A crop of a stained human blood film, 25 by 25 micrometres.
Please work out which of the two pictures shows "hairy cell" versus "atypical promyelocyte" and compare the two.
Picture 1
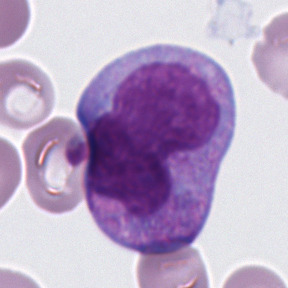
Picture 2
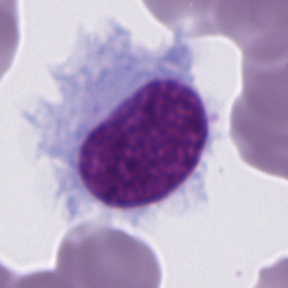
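The atypical promyelocyte is in picture 1; the hairy cell is in picture 2. The edges differ first. Picture 1 has a smooth, broadly rounded outline without surface projections, whereas the edge in picture 2 is fringed with many fine, hair-like cytoplasmic projections.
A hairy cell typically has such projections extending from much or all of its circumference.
The cytoplasm also differs. In picture 1 it is abundant, forming a wide rim broadest on the right and lower side; it is grey-blue with a lilac tint, and fine pinkish-purple granules are dusted through it. In picture 2 it is pale greyish-blue and shows no distinct granules.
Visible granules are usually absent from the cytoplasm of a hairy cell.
The nucleus in picture 1 is irregular and folded, with deep indentations that give it a lobed, curved shape. Neither nucleus shows a distinct nucleolus. Around the cell in picture 2, red cells lie with a clear pale gap between them and it.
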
